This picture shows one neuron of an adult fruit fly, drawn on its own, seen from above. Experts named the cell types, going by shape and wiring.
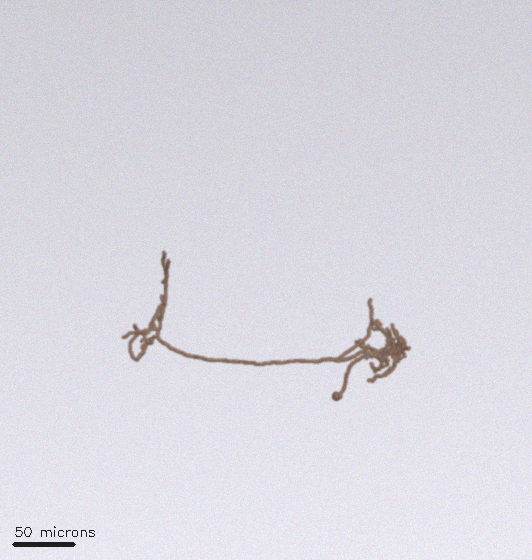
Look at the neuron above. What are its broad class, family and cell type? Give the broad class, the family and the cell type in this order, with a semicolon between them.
central-brain intrinsic neuron; hemilineage DM4_ventral; CB1980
